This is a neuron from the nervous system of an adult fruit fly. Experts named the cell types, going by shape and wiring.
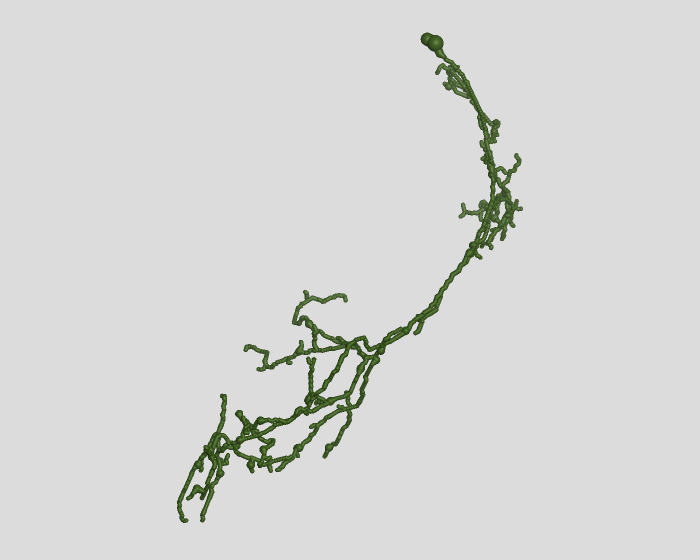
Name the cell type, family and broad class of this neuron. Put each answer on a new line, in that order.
CB1733
hemilineage SLPpl3
central-brain intrinsic neuron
